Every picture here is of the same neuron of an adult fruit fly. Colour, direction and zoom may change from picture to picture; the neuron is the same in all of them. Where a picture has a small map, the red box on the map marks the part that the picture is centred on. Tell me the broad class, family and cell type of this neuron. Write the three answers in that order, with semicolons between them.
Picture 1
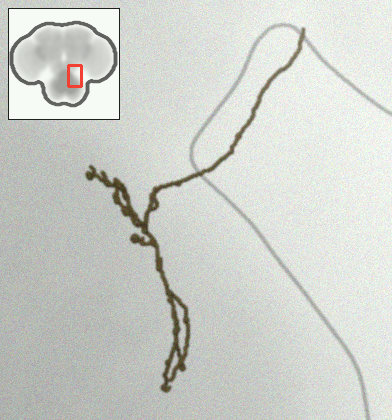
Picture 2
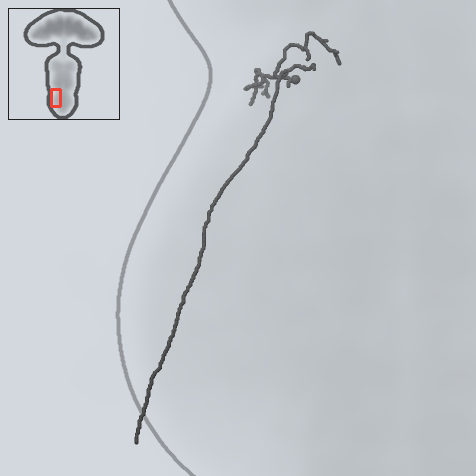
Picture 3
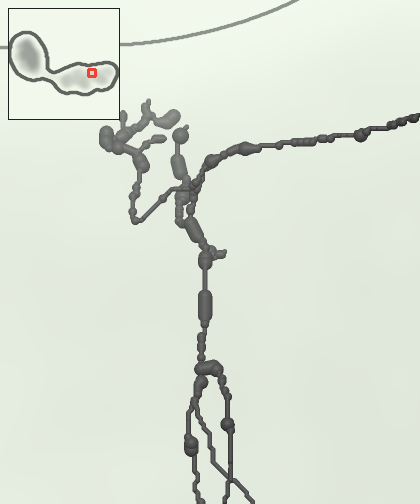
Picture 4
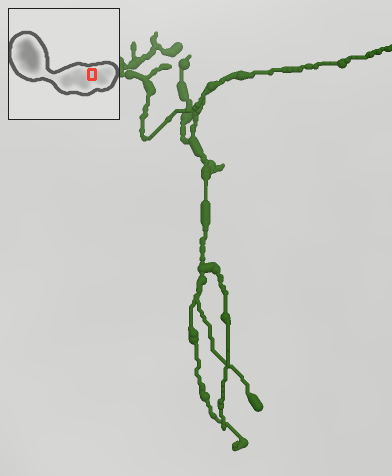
sensory neuron entering the nerve cord; class mechanosensory tactile; SNta03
